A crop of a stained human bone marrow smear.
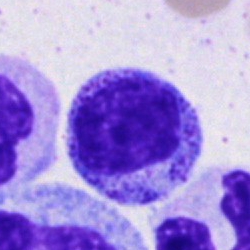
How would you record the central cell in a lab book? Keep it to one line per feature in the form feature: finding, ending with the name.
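Chromatin: dense, dark purple
Cytoplasm: pale bluish-lilac
Granules: scattered, dark purple, in the cytoplasm
Nuclear edge: dark granules lying over it
Name: myelocyte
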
